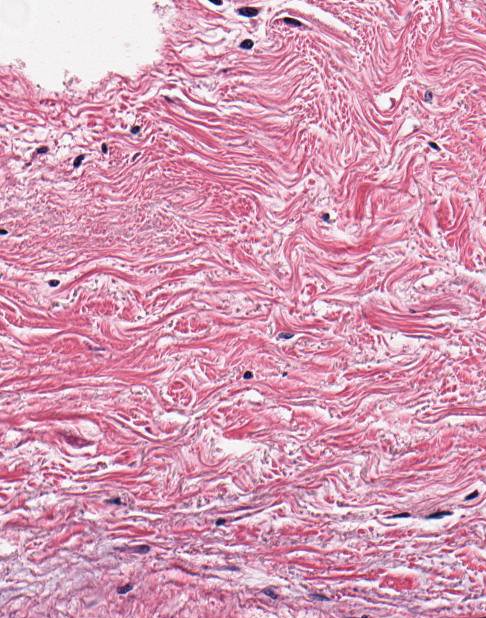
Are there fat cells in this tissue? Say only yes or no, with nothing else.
No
